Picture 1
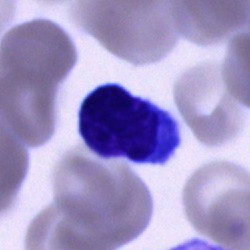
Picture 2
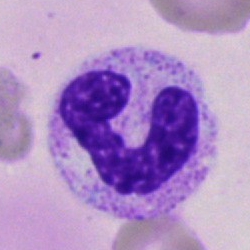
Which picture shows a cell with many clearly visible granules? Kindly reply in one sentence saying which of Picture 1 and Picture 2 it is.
There are many visible granules in the cytoplasm of the cell in Picture 2.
